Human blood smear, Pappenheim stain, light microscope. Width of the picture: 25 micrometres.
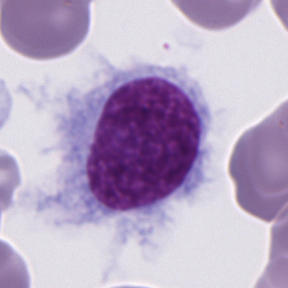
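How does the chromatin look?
Mottled and fairly fine, with no coarse dark blocks.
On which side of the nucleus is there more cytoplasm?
The left side.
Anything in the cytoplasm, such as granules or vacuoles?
Neither is seen.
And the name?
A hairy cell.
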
